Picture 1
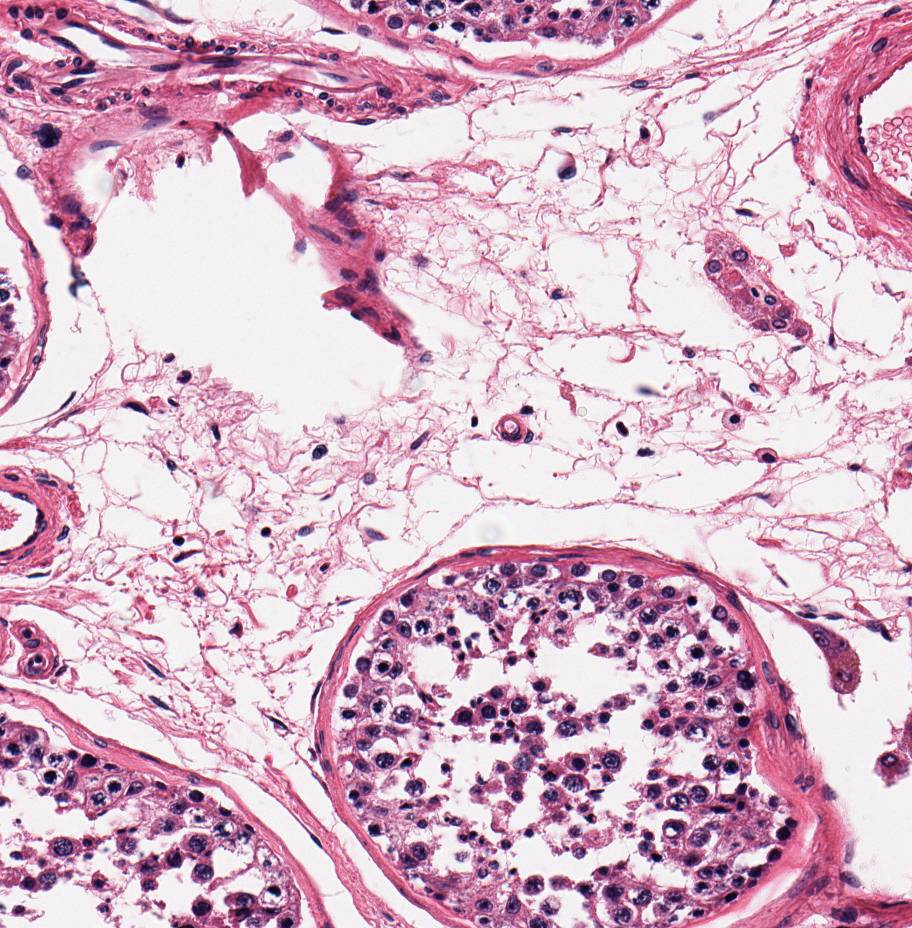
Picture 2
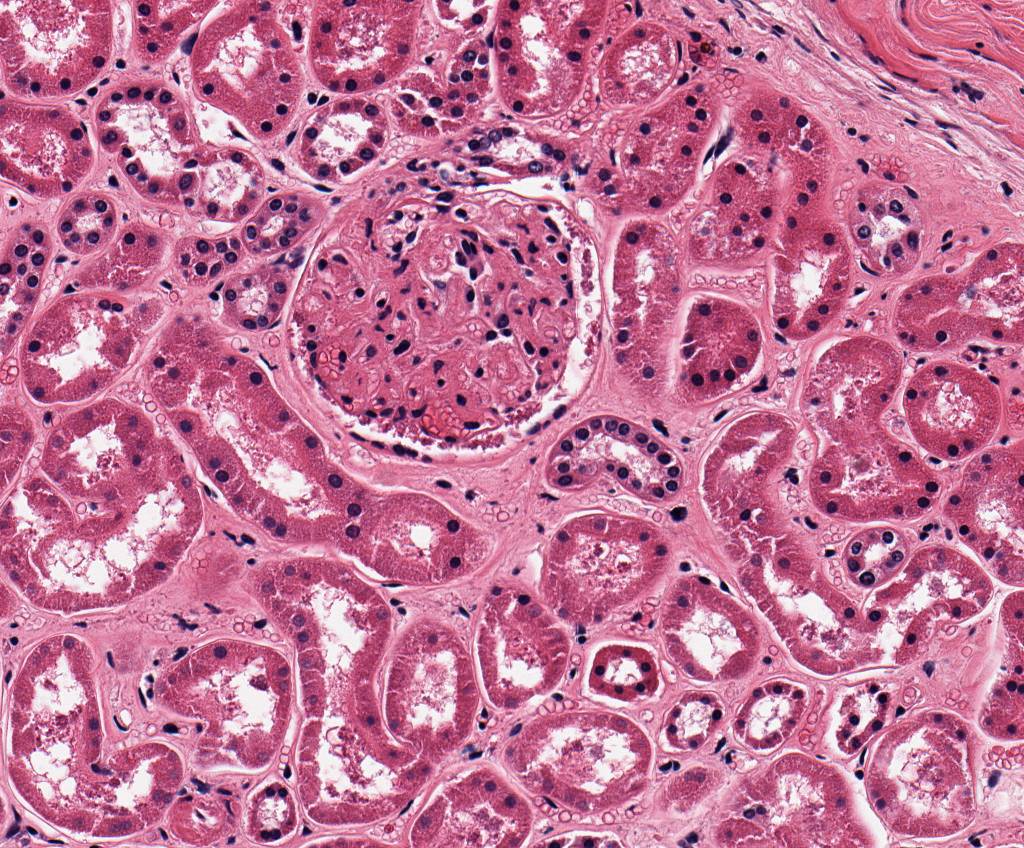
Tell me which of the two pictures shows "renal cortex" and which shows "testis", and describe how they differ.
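Picture 1 is testis; picture 2 is renal cortex. In the testis, round tubules lie at the corners and lower right, separated by a broad band of loose stroma across the middle. The lower right tubule holds many layers of rounded germ cells with dark round nuclei, and its centre has an irregular lumen with loosened, scattered cells. The renal cortex has a single glomerulus in the upper centre, surrounded on all sides by closely packed tubules whose epithelial nuclei are round, dark and single, sitting toward the cell base.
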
